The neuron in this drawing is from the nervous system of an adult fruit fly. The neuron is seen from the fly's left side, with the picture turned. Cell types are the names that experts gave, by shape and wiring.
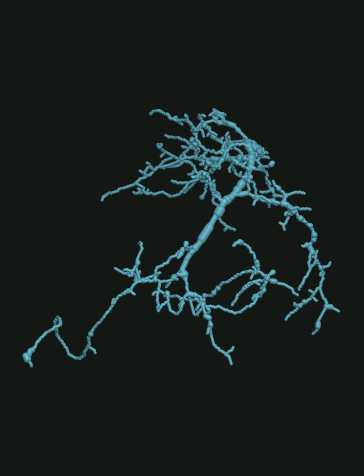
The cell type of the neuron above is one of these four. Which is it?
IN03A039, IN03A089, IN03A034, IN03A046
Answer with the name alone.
IN03A046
